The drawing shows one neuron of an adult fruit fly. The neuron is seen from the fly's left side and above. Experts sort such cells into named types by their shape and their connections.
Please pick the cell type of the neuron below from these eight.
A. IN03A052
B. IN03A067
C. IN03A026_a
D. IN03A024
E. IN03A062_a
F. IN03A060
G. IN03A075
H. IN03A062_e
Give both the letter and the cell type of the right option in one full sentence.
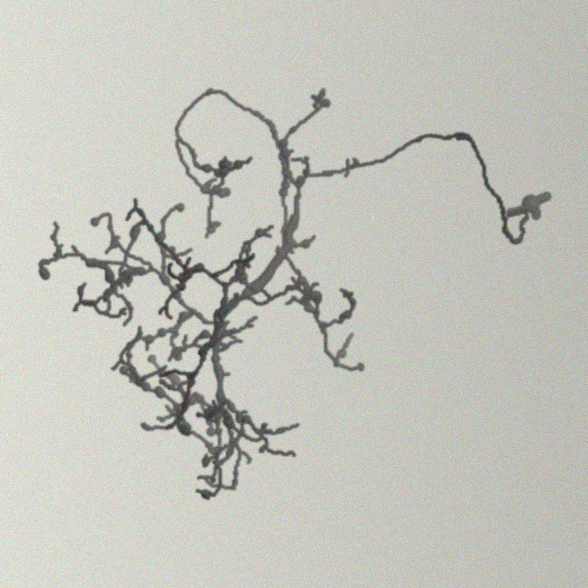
Option E is IN03A062_a, the cell type of the neuron.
